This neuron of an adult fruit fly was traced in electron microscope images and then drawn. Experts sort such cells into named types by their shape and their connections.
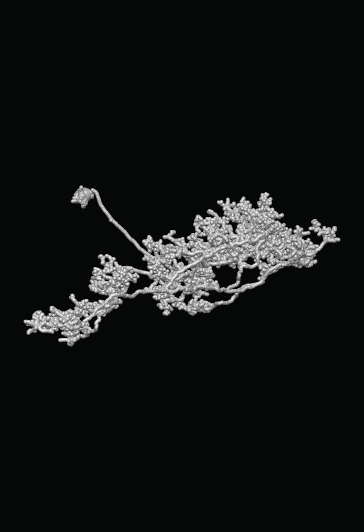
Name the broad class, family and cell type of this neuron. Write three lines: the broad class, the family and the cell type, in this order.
optic-lobe intrinsic neuron
Pm
Pm3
